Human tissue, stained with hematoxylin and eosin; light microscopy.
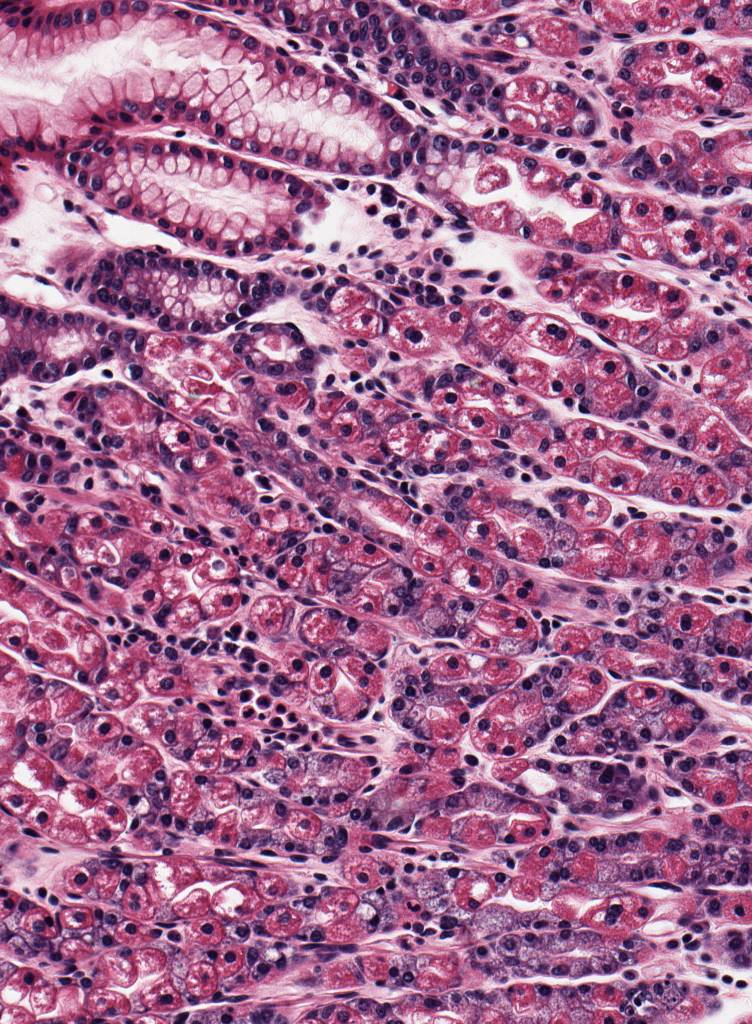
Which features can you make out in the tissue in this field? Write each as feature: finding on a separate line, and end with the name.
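Pit lining: tall columnar cells, pale mucin-filled apical cytoplasm, small dark basal nuclei
Chief cells: purplish, granular basophilic cytoplasm, more frequent lower in the field
Gland lumens: narrow, slit-like, occasional small open spaces
Muscle and fat: no smooth muscle bundles or fat cells
Tissue: stomach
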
